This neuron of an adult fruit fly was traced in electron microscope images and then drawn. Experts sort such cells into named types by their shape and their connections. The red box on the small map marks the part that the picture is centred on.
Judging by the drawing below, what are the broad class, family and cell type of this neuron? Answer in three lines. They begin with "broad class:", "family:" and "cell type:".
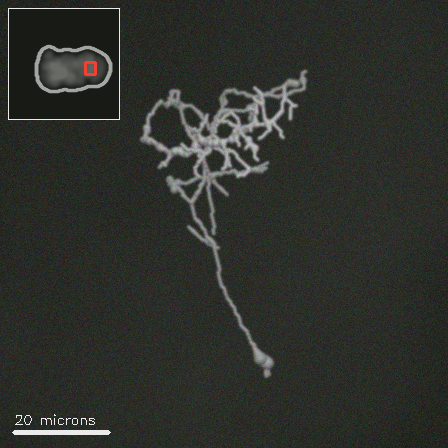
broad class: visual projection neuron
family: LC
cell type: LC12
